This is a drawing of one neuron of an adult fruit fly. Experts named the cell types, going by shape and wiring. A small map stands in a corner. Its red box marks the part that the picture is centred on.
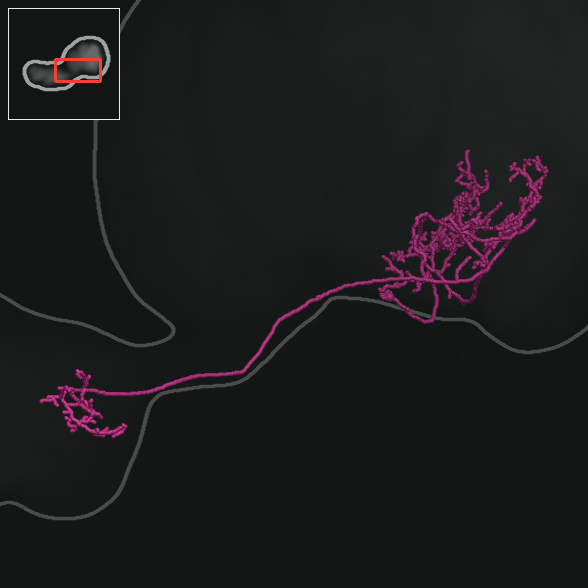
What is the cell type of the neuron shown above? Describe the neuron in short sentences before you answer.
The picture shows dozens of branch ends. As drawn here it is wider than it is tall. This is a descending neuron. Its cell type is DNge077.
